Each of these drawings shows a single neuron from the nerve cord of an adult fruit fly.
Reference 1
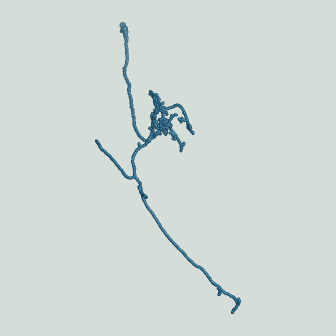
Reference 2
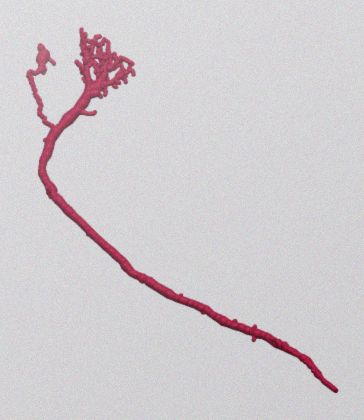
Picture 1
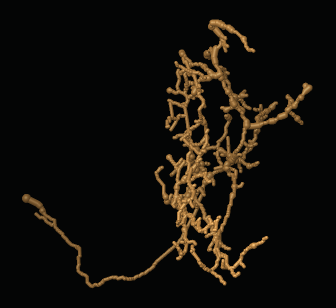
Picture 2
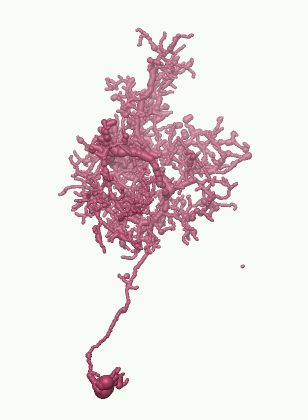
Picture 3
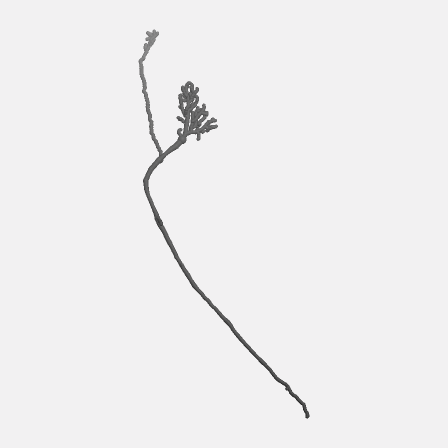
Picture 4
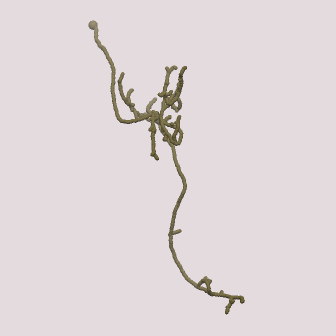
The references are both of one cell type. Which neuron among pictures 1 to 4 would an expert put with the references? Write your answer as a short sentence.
Picture 3 is of the same cell type.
